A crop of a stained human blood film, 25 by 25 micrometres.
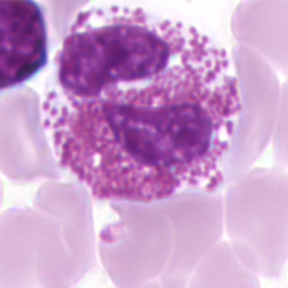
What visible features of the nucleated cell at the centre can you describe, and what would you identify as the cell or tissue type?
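Hmm, the nucleus is split into two lobes, one at the upper left and the other at the lower right. Its chromatin looks dark purple and clumped. And the cytoplasm is packed with coarse, round granules. I'd call this an eosinophil.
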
